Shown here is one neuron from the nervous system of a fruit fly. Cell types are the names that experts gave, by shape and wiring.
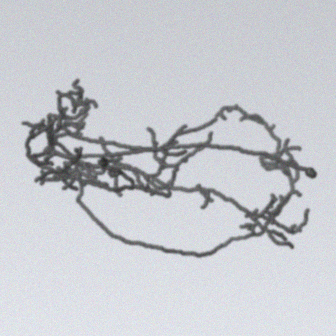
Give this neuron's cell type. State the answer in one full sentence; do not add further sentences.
As a matter of cell type, the neuron is IN12B051.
